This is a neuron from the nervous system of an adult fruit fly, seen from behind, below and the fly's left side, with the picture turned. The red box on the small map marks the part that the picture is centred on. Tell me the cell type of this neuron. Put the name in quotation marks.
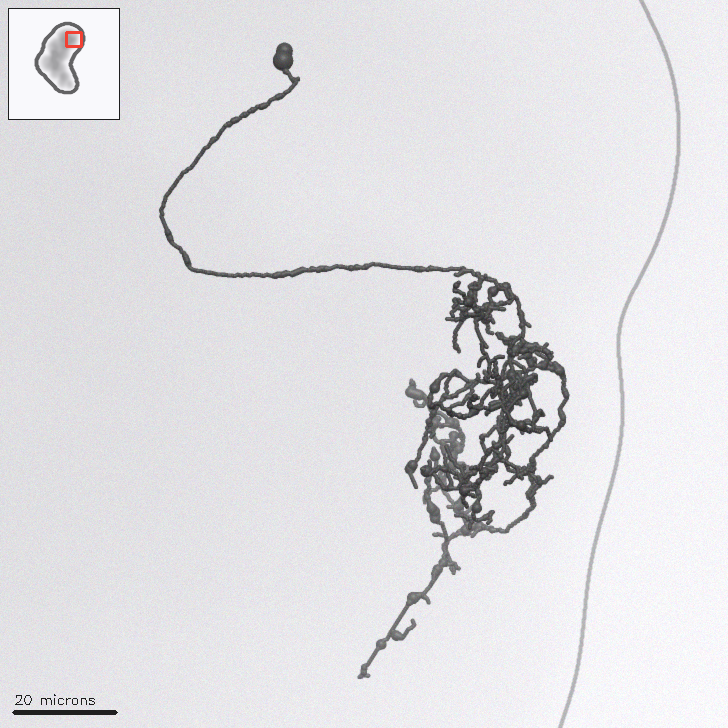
"CB1629"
